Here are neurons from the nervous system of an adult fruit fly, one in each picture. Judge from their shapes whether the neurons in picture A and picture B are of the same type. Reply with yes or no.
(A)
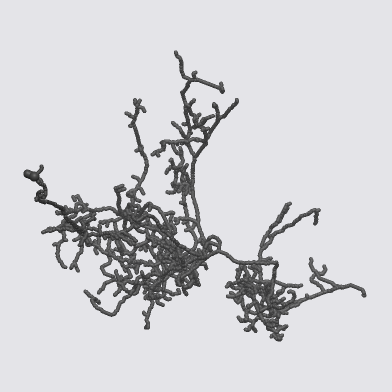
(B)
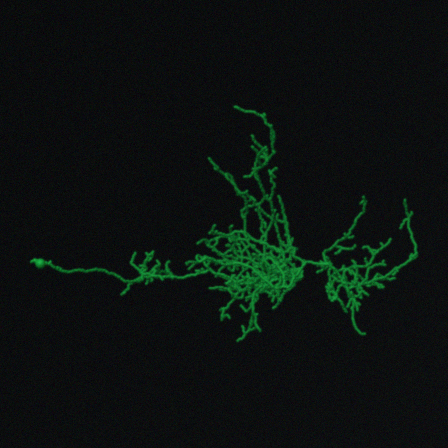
yes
